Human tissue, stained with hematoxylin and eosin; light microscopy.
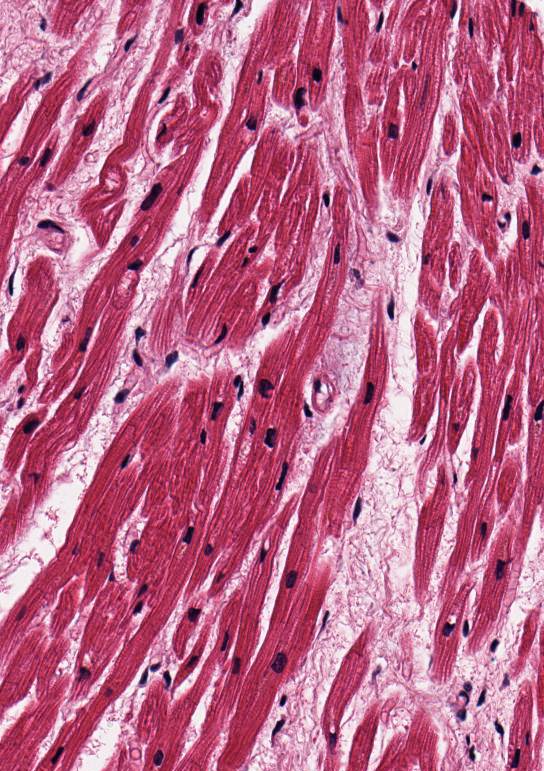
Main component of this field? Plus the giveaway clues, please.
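Shown here is myocardium. Its muscle fibres branch and join neighbouring fibres, and their cytoplasm stains a deep pink-red.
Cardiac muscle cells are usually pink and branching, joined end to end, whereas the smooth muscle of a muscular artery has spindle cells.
Loose, pale, wispy connective tissue between the fibres, widest in a band through the middle, holds small dark elongated nuclei.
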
